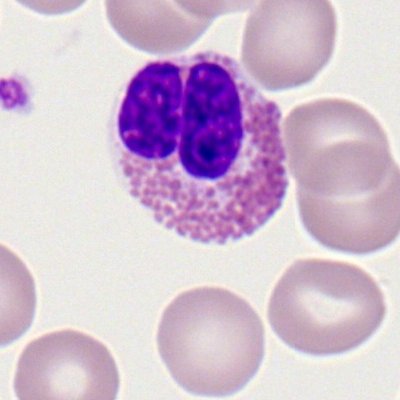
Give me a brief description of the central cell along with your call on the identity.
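Two nuclear lobes, side by side in the upper part of the cell. Cytoplasm filled with numerous orange-pink granules: coarse, round, fairly uniform in size. Eosinophil.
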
